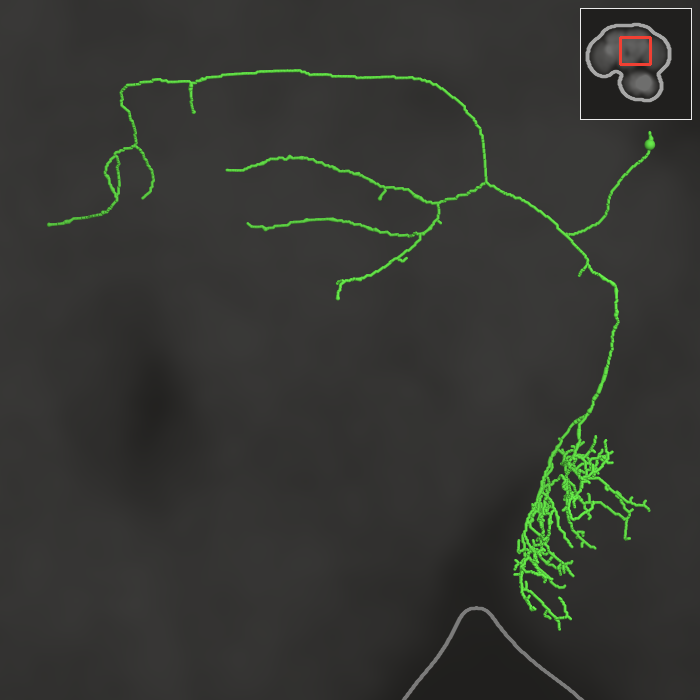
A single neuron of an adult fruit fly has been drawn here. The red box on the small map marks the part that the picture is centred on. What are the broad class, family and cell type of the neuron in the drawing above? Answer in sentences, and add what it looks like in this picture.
This is a visual projection neuron. Its family is hemilineage VPNp&v1_posterior. It is of cell type LC36. Its cell body lies at the upper right of the picture. Dozens of branch ends can be seen.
